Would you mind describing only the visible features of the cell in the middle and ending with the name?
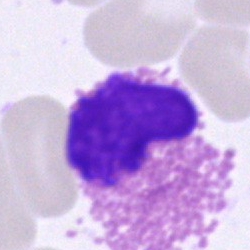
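Nucleus single, unlobed, dark purple, notched on its lower right side. Nucleus in the upper left of the cell; granular cytoplasm mainly below and to the right of it. No nucleolus seen. No continuous cell edge; loose granules scattered beyond it, mostly at the lower right. Eosinophil.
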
